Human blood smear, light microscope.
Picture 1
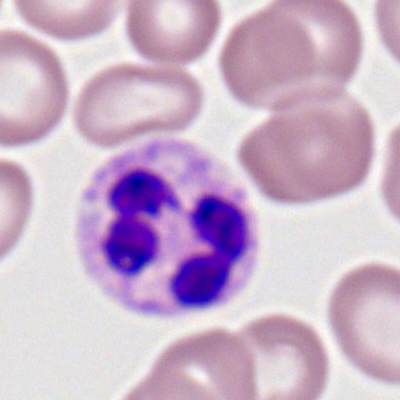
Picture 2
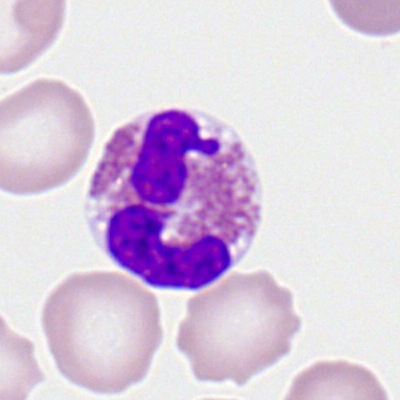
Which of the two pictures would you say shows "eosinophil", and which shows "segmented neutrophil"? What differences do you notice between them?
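In picture 1 the central cell is a segmented neutrophil, and in picture 2 it is an eosinophil. The segmented neutrophil's nucleus is divided into four separate lobes, while the eosinophil's nucleus has two main lobes, one in the upper half of the cell and one in the lower half.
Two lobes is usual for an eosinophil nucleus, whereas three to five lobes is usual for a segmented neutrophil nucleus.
In both cells the chromatin is dark purple and clumped, and in the segmented neutrophil it is dense as well. The segmented neutrophil has a round, smooth outline and pale pinkish-lilac cytoplasm, with fine lilac granules scattered through it and no vacuoles.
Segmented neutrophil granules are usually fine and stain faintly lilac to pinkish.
The eosinophil shows no visible nucleoli, and a red cell with a scalloped, spiky edge lies just below and to its right.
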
